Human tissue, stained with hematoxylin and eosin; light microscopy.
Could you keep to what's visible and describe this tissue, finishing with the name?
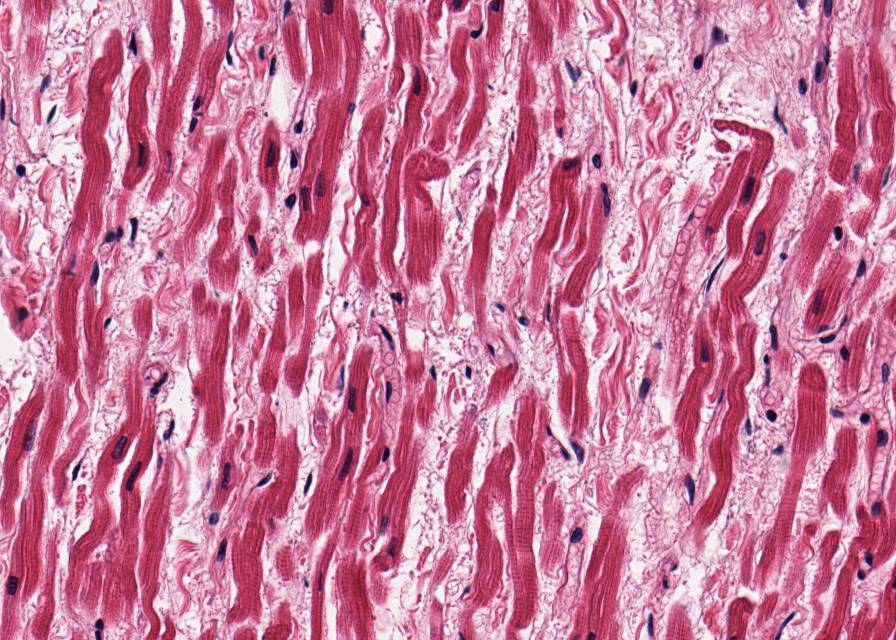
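You'll see muscle fibres cut lengthwise across the whole field, running roughly top to bottom, parallel to one another. Their pink cytoplasm has fine cross-striations, some fibres branch to join neighbours, and many have a wavy outline. It's atrial appendage of the heart.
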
